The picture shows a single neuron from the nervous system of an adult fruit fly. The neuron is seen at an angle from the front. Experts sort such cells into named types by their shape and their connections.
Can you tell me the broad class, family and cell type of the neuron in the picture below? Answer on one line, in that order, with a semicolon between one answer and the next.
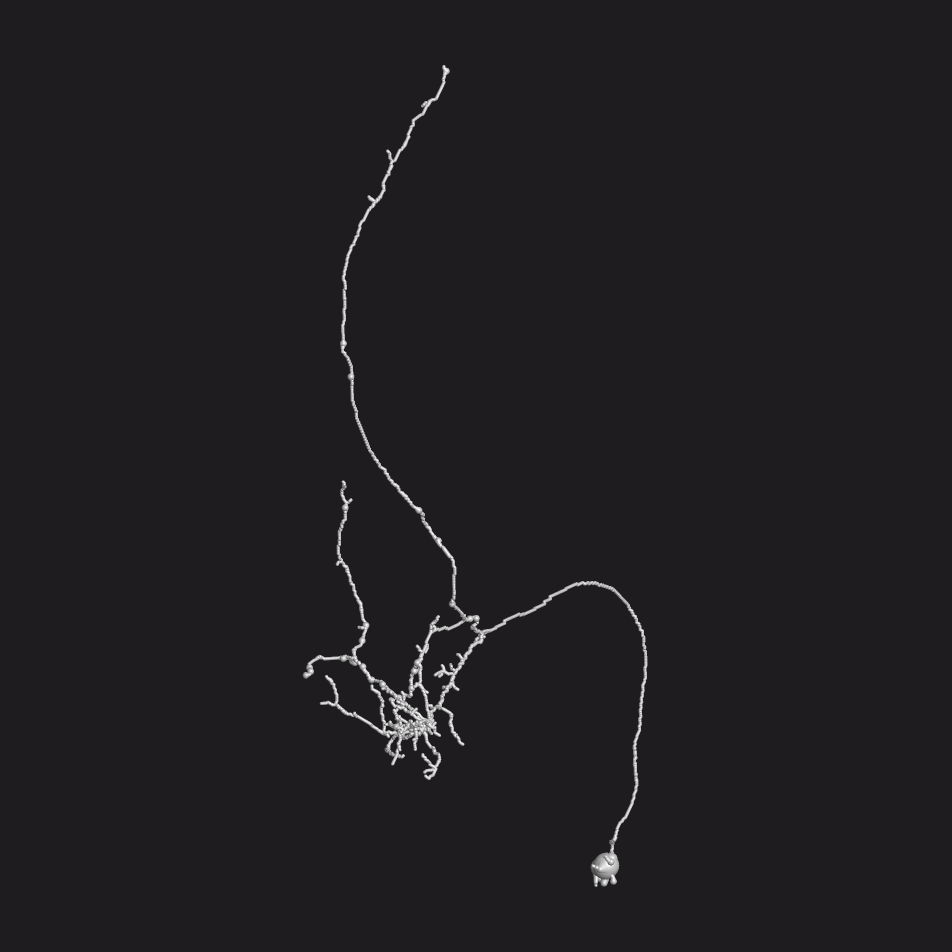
central-brain intrinsic neuron; hemilineage LB5; PRW006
